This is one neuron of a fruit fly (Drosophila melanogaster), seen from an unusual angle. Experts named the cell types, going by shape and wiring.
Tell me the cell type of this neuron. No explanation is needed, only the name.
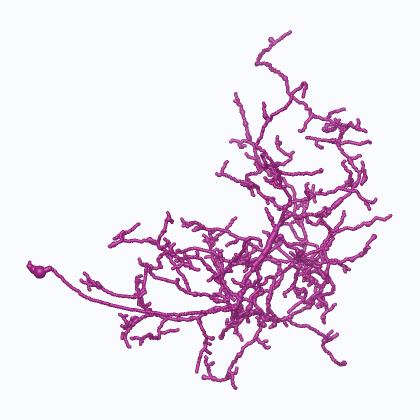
GNG602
